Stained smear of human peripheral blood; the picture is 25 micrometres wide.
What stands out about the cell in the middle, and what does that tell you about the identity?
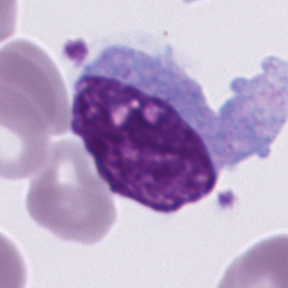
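The nucleus lies toward the lower left of the cell and measures about 15 by 9 micrometres. Two pale rounded spots sit in its upper part. Cytoplasm is plentiful, forming a broad area above and to the right of the nucleus. Along its right edge the cytoplasm is ragged, with small rounded blebs. This cell is a monocyte.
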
